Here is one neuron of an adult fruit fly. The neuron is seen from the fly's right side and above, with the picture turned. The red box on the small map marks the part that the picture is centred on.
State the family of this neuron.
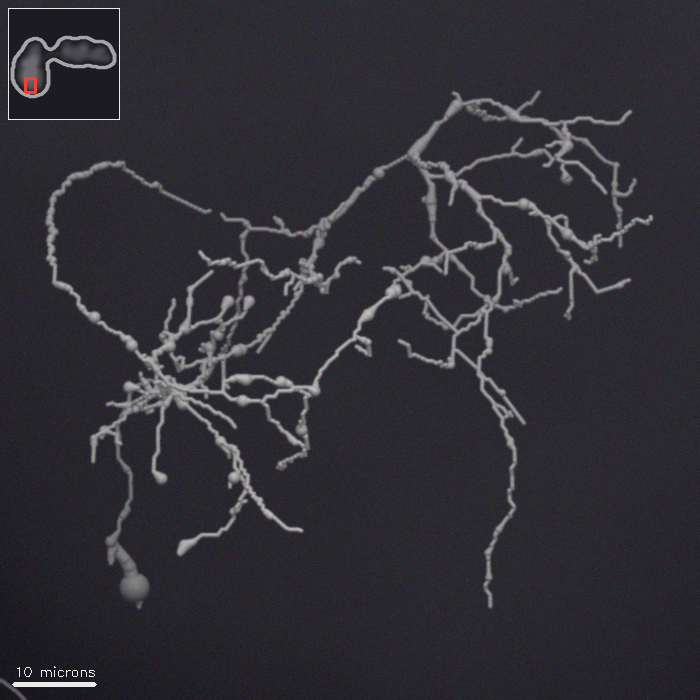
hemilineage SLPal2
